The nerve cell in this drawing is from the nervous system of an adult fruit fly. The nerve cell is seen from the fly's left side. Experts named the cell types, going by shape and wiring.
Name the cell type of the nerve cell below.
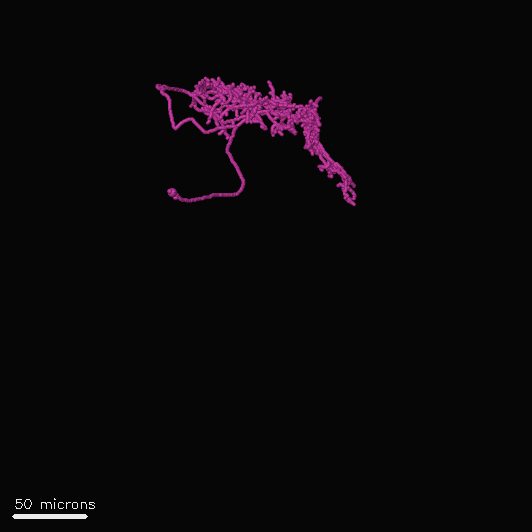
ATL008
